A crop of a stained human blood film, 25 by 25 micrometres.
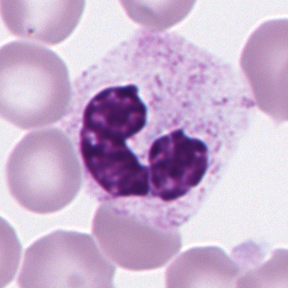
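Segmented neutrophil in a stained smear of human peripheral blood. Its nucleus consists of two lobes lying side by side, with no nucleoli seen. The plentiful cytoplasm is pale pinkish-lilac and scattered throughout with fine pink-violet granules.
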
